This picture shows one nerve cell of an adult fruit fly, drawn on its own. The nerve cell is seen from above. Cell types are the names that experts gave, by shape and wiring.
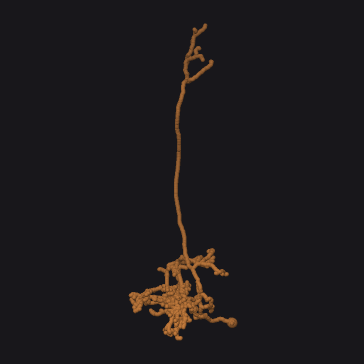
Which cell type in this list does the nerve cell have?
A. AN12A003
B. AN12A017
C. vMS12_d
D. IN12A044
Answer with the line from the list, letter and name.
B. AN12A017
